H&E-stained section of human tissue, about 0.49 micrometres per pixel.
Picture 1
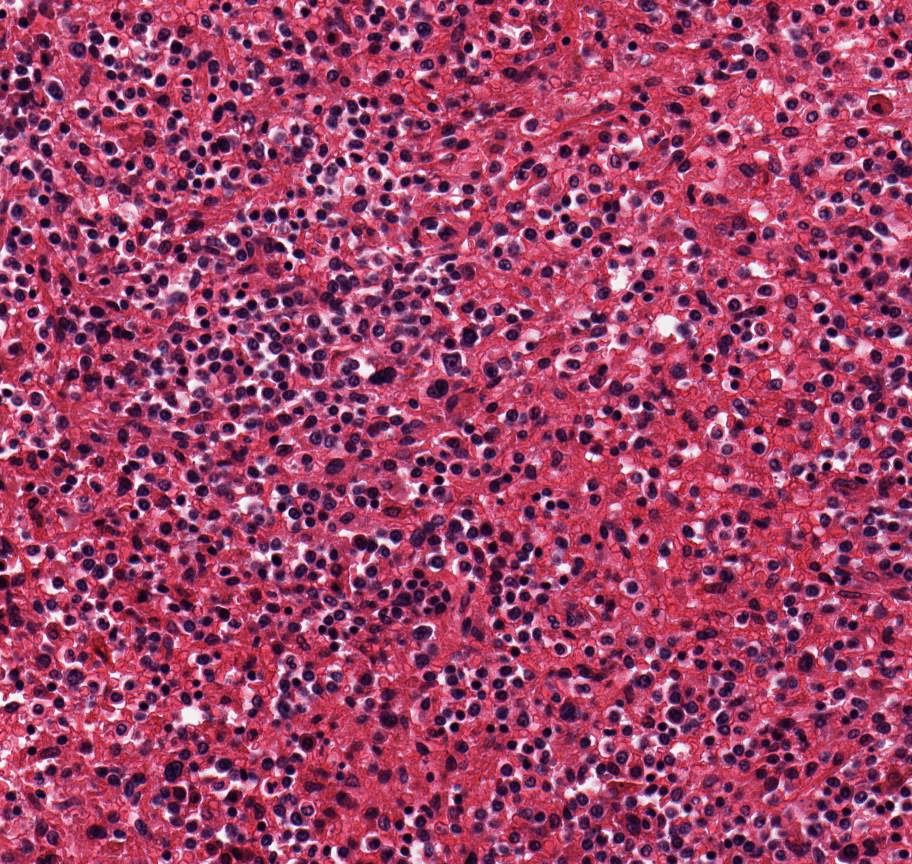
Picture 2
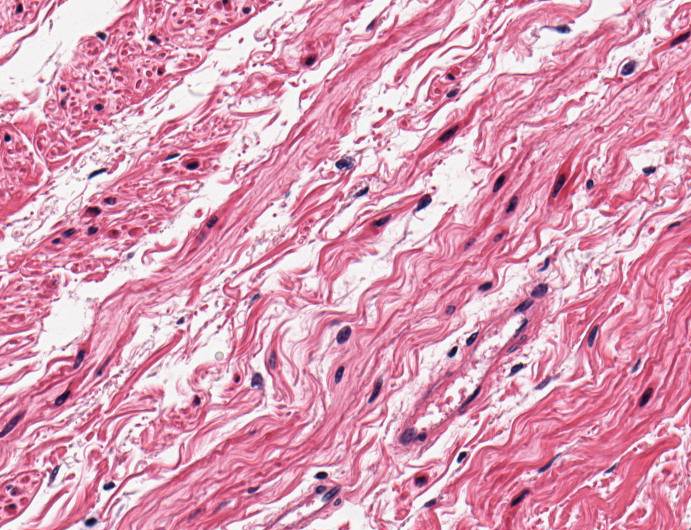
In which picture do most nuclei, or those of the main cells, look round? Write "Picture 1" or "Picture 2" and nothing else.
Picture 1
